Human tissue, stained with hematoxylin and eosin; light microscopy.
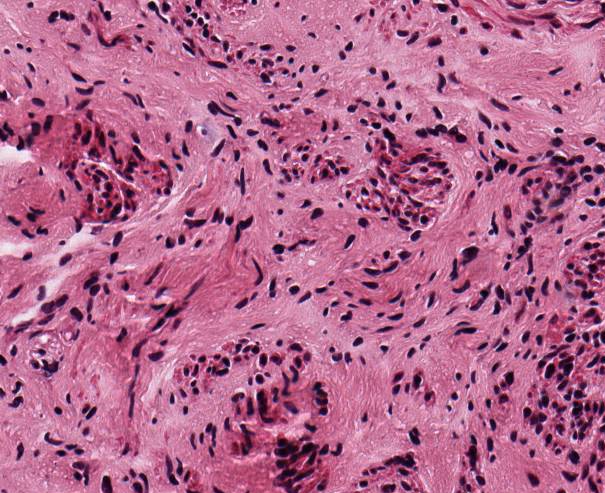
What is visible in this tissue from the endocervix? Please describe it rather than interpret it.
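Dense pink fibrous stroma occupies the field, its collagen running in wavy, interlacing bundles that point in many directions. Scattered through it are small rounded clusters of crowded cells, and between the clusters single spindle-shaped nuclei lie among the collagen. Epithelium is absent throughout.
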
